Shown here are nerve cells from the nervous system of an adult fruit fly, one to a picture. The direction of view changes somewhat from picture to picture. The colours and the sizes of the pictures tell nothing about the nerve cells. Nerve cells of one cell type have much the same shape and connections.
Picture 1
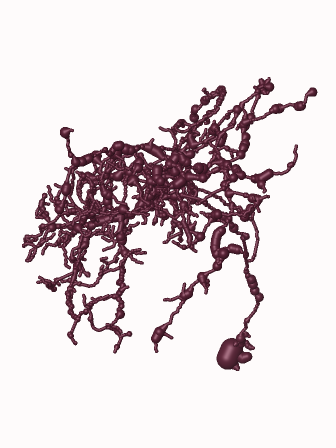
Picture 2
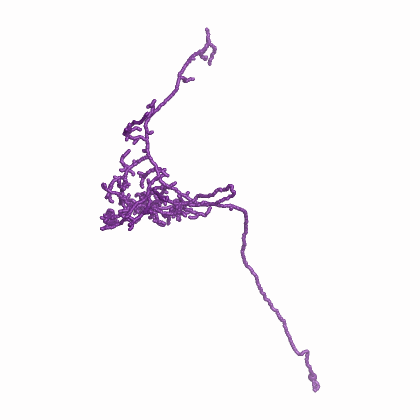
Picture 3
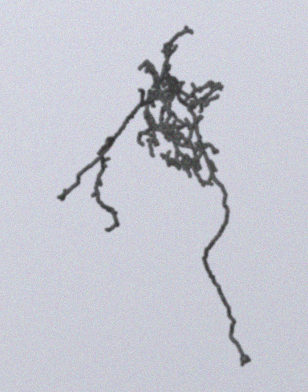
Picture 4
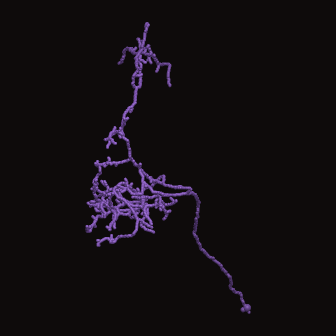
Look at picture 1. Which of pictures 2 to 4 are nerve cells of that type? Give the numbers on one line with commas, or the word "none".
none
